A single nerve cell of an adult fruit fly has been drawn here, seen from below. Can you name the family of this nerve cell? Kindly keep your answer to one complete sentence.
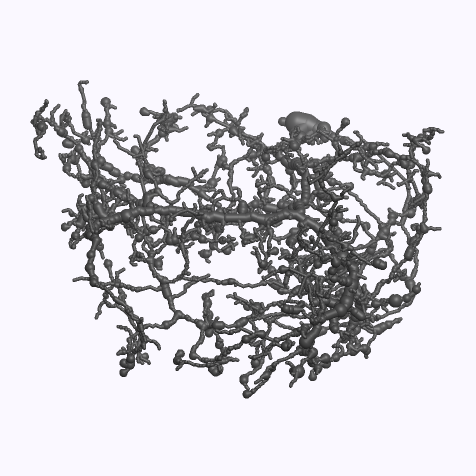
In terms of family, the nerve cell is hemilineage 17A.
